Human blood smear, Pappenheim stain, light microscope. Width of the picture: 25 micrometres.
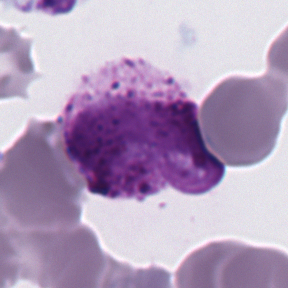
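Basophil. Looking at the middle cell, I see coarse dark purple granules scattered across it, lying over the nucleus as well as over the cytoplasm. A dense, dark purple mass fills the lower part, while the upper part is pale lilac and less densely stained.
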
